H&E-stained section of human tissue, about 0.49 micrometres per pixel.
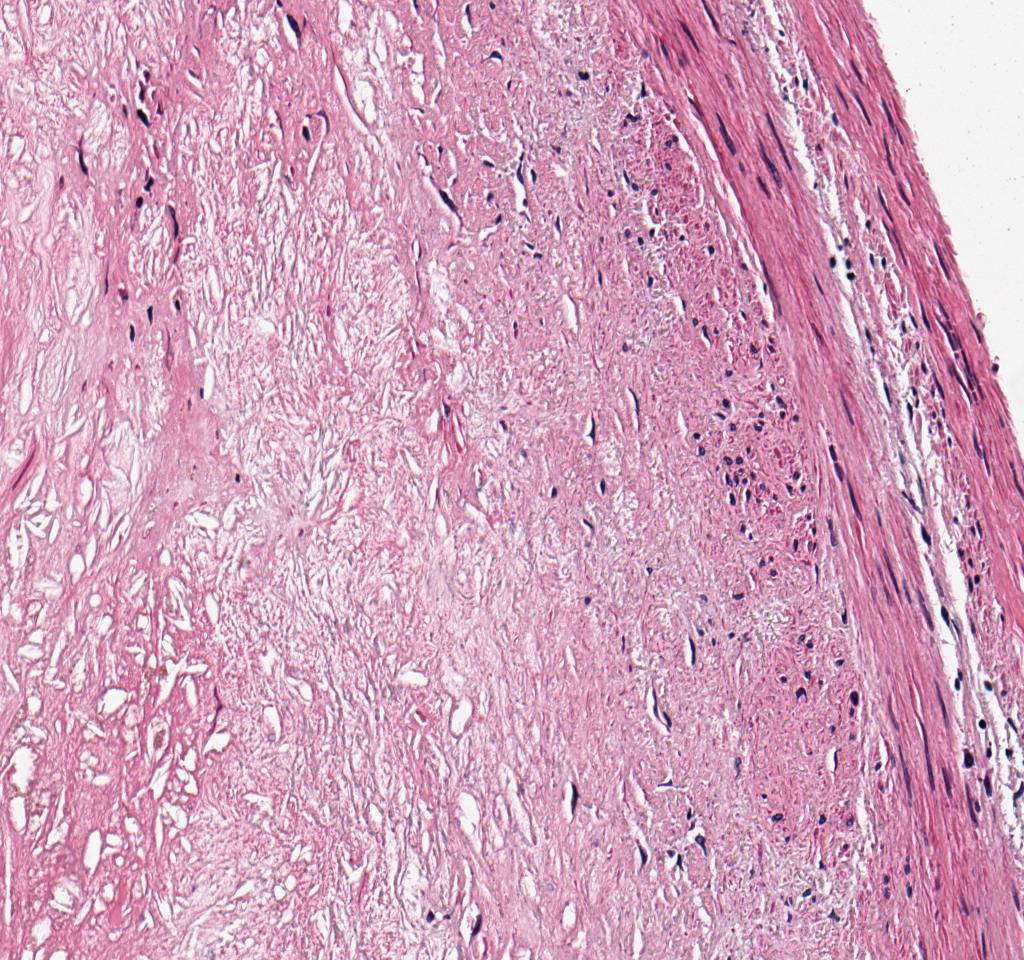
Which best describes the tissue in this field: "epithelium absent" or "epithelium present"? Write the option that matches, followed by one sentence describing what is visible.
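Epithelium absent. No epithelial lining is present anywhere in the field.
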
